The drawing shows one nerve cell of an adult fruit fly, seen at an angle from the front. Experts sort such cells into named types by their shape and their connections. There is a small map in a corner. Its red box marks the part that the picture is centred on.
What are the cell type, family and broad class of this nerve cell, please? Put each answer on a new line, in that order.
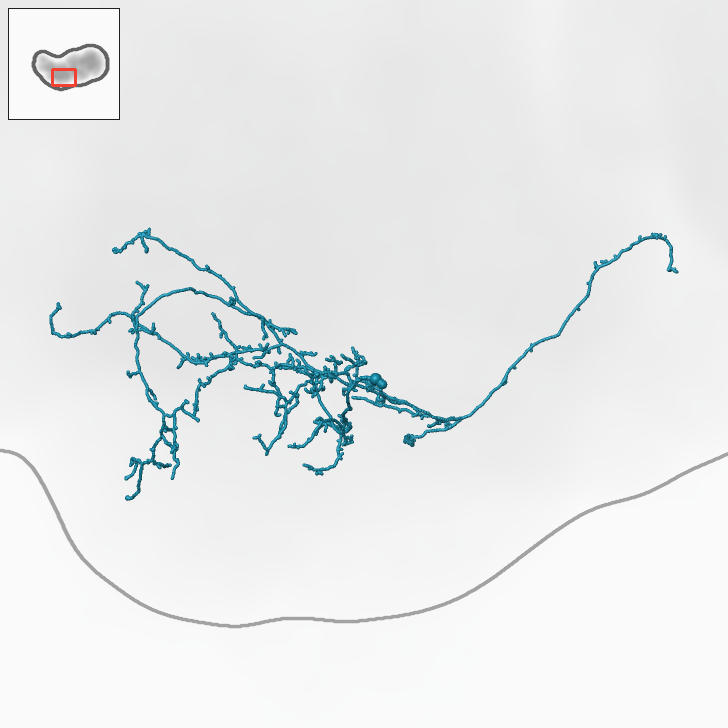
IN16B070
hemilineage 16B
nerve-cord intrinsic neuron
